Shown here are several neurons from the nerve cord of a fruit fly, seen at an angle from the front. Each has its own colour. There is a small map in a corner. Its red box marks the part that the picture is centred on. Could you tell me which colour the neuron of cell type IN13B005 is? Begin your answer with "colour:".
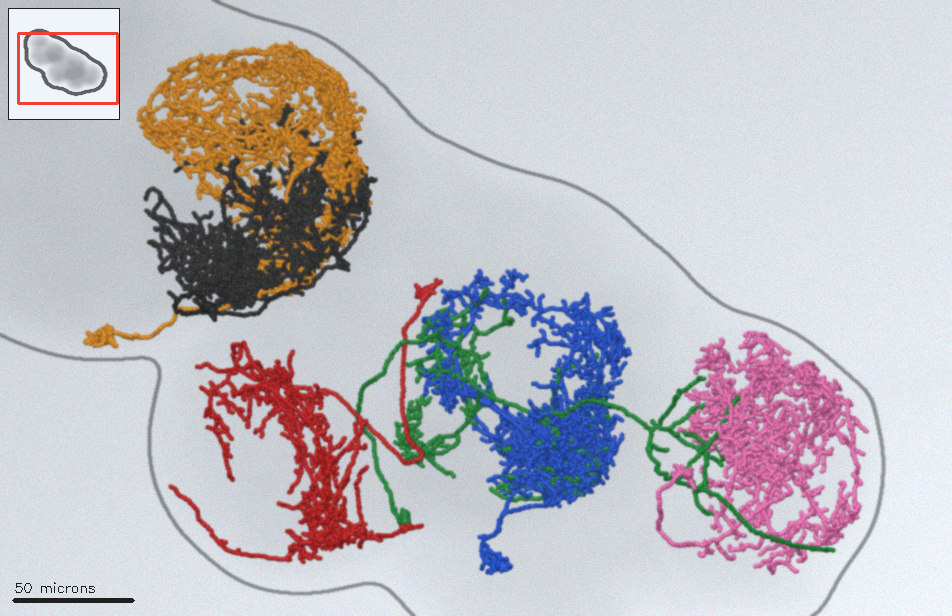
colour: blue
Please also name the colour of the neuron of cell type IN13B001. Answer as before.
colour: orange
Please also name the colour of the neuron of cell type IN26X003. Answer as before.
colour: red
